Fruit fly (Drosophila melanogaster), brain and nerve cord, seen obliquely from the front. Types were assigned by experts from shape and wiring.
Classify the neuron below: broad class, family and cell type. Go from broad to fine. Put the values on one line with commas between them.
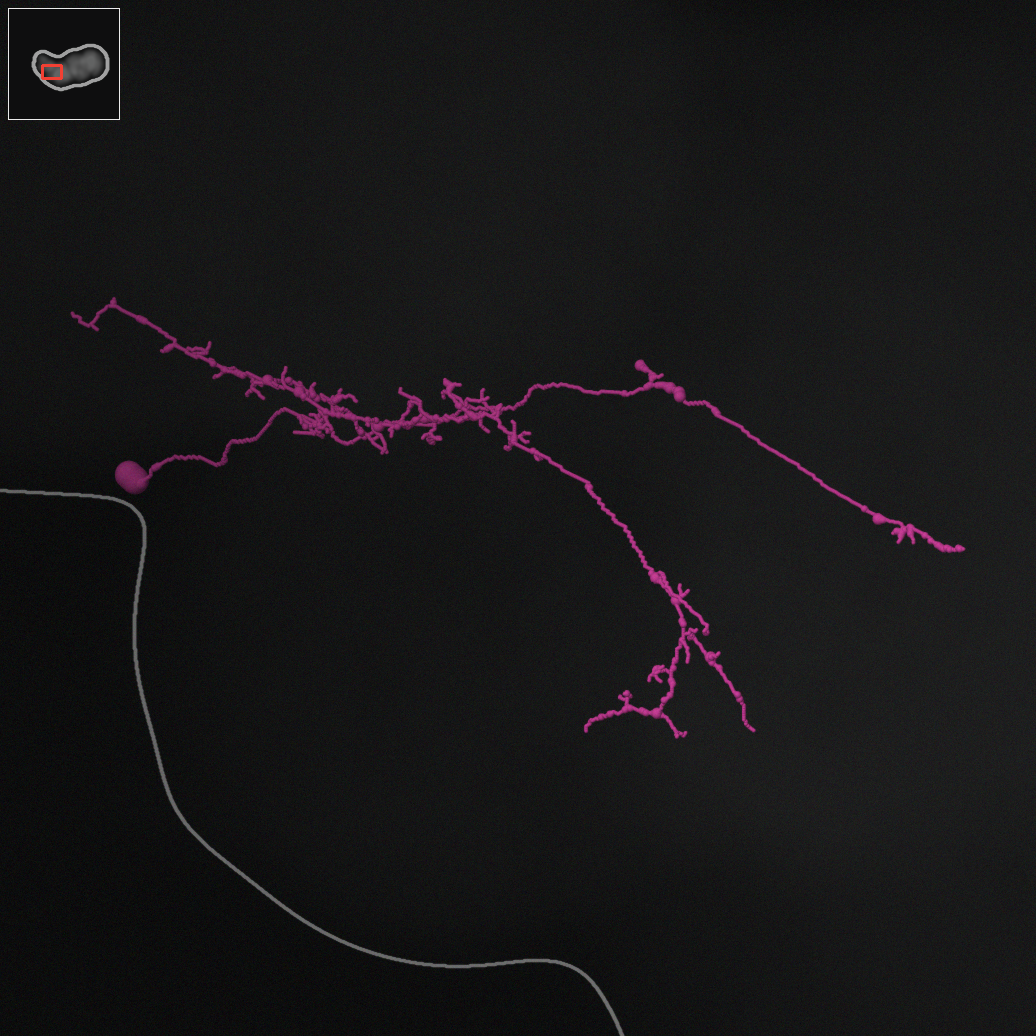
nerve-cord intrinsic neuron, hemilineage 10B, IN10B057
